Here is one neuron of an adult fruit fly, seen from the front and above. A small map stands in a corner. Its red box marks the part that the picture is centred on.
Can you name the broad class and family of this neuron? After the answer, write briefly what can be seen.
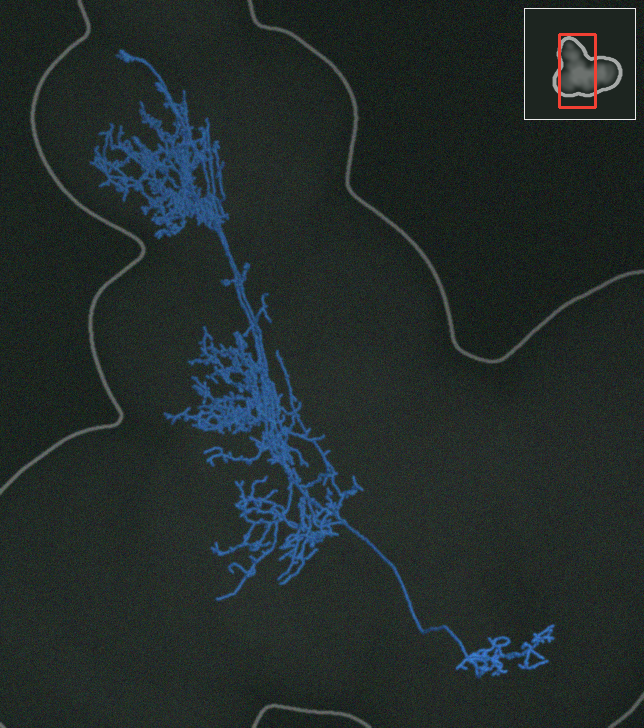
It is an ascending neuron. The family is hemilineage 17A. The cell body can be seen at the upper left of the picture. As drawn here it is taller than it is wide.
